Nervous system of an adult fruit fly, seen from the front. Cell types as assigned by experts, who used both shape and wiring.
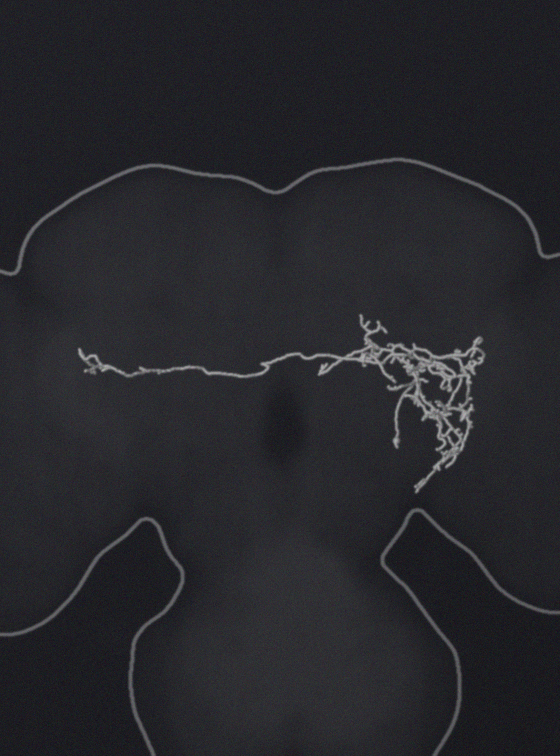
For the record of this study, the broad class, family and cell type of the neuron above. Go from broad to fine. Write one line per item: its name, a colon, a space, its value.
broad class: central-brain intrinsic neuron
family: hemilineage VLPl&p2_posterior
cell type: CB1932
